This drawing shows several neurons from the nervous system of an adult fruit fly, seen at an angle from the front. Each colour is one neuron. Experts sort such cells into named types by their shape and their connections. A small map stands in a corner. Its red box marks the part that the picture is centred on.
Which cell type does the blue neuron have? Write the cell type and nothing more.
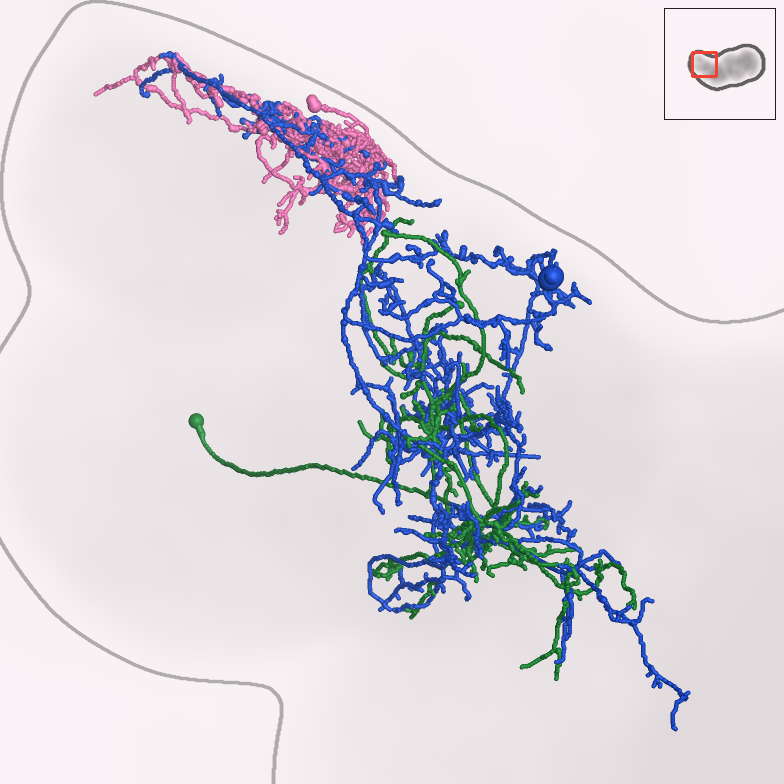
IN23B095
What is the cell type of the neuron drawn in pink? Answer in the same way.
IN19B050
